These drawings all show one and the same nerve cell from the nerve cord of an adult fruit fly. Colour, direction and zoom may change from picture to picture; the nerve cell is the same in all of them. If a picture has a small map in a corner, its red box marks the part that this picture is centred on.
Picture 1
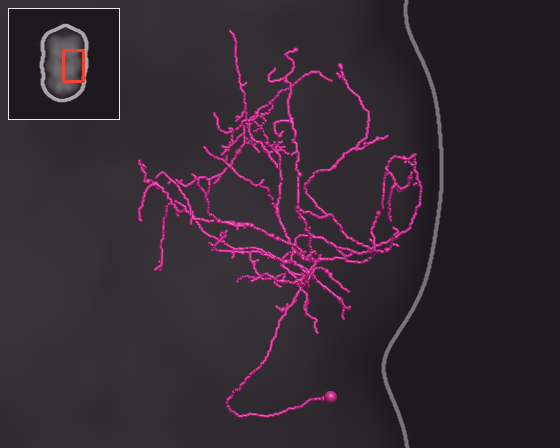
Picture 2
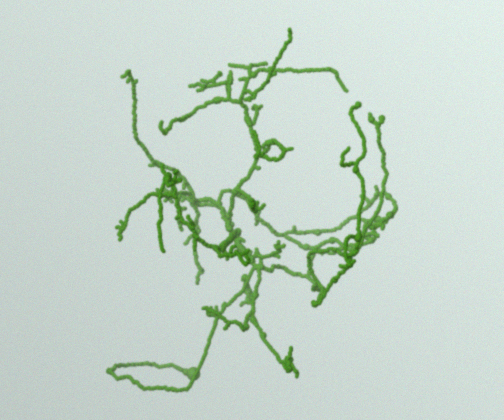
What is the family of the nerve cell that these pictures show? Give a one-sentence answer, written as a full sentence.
By family, this nerve cell is grouped as hemilineage 20A.22A.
